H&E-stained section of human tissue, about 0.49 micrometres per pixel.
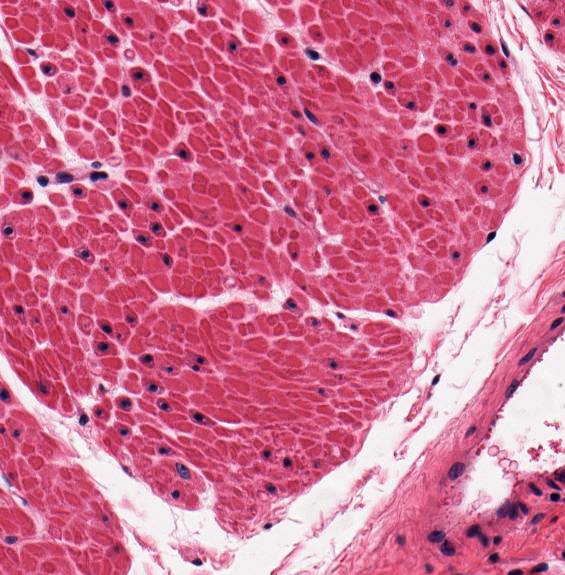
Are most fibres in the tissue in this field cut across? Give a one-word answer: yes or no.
Yes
